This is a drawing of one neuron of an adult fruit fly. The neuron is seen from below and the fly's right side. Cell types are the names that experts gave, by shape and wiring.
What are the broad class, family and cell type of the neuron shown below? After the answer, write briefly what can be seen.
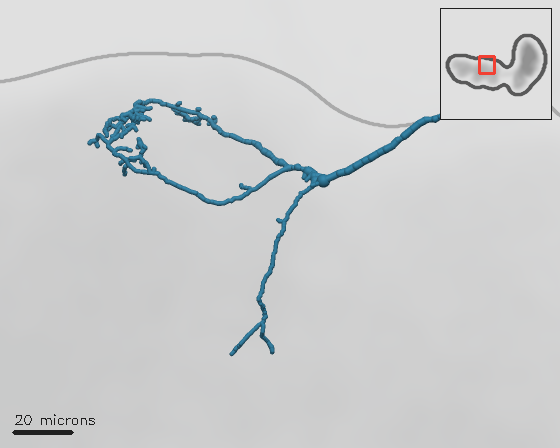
Its broad class is sensory neuron entering the nerve cord. The name of its family is class mechanosensory proprioceptive. It is of cell type SNpp38. It lies in the nerve cord. From left to right in the picture it spans about 130 microns.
